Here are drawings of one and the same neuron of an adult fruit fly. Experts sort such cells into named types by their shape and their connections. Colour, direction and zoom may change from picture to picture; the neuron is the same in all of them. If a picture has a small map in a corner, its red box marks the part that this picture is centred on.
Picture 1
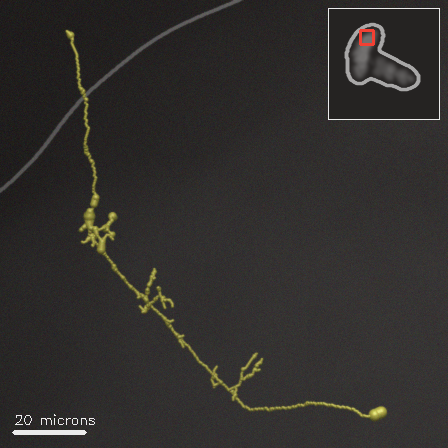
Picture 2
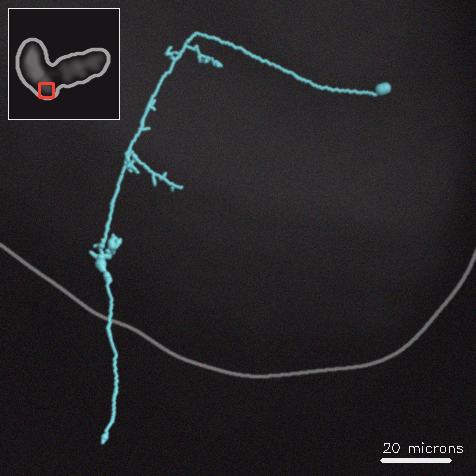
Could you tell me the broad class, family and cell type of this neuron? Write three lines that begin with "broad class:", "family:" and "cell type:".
broad class: optic-lobe intrinsic neuron
family: C
cell type: C2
